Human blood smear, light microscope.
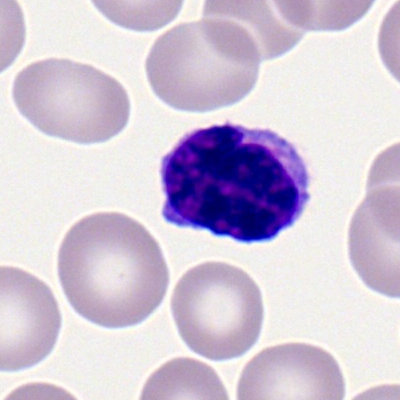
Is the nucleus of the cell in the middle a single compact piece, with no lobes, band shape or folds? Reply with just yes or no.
Yes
